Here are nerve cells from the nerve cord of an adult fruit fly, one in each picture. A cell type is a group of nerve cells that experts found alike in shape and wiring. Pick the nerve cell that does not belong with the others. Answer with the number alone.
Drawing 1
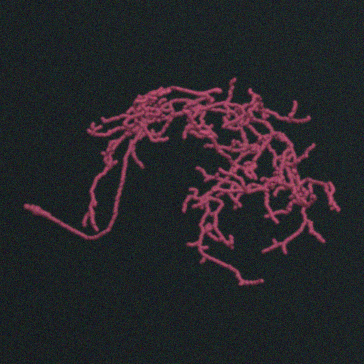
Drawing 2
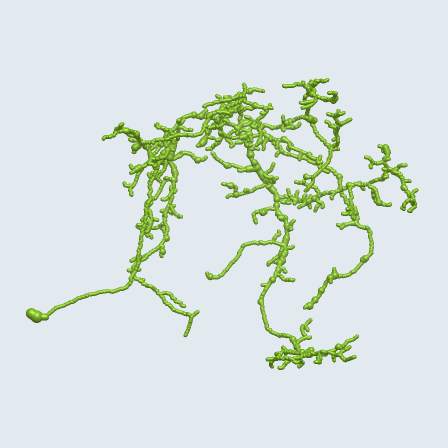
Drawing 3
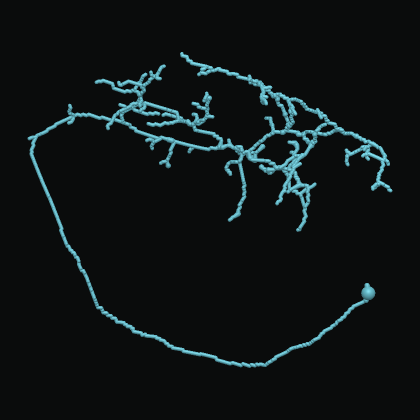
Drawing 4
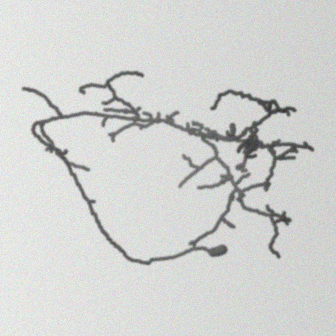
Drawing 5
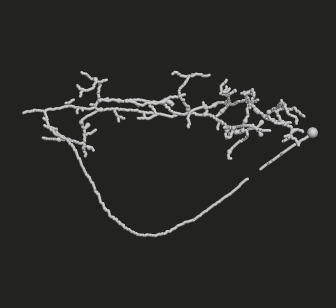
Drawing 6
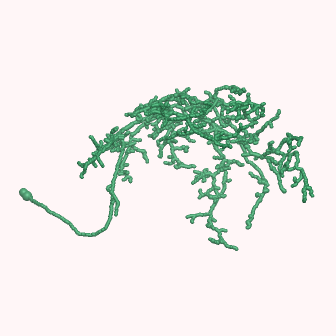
1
